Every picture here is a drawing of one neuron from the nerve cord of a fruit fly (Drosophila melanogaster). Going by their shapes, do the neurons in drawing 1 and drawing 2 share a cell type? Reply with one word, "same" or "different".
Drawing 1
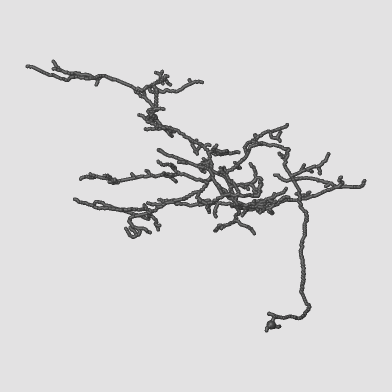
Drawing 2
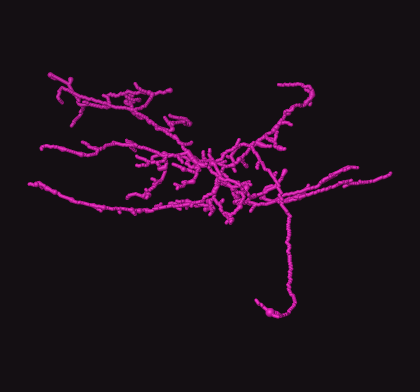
same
